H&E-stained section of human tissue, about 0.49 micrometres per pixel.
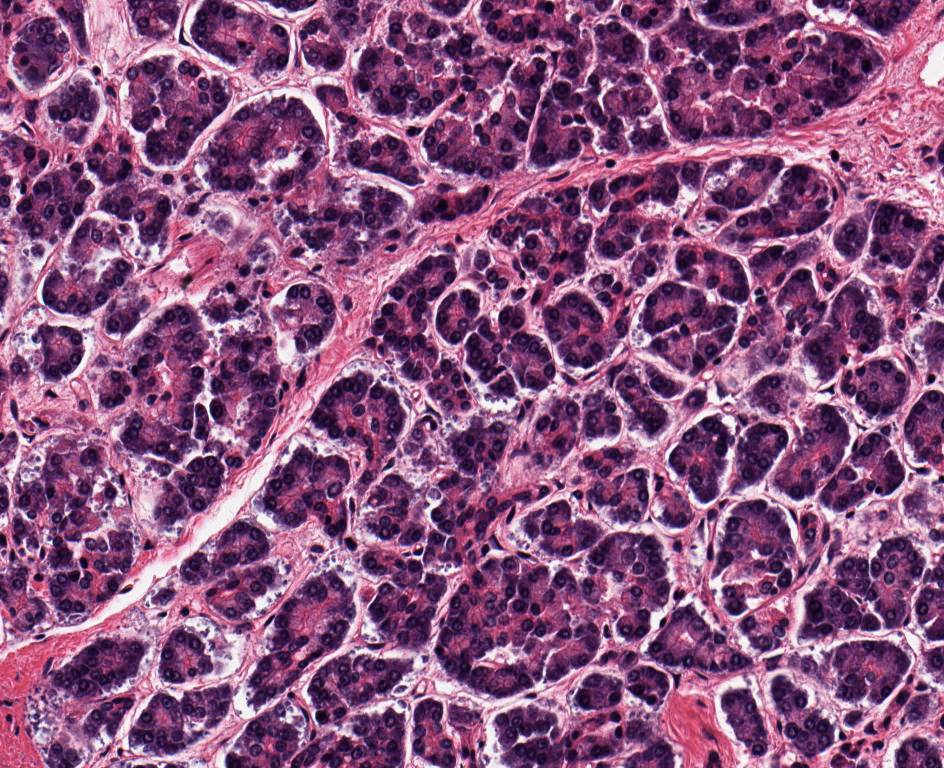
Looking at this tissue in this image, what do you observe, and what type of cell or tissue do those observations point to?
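First, architecture: a band of pink fibrous septum crosses the field diagonally from lower left to upper right, dividing the tissue into lobules. Next, lobules: closely packed small rounded acini. Then, cells: acinar nuclei are round and lie toward the outer, basal ends. Last, between acini: only thin strands of pink connective tissue. Name: pancreas.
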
